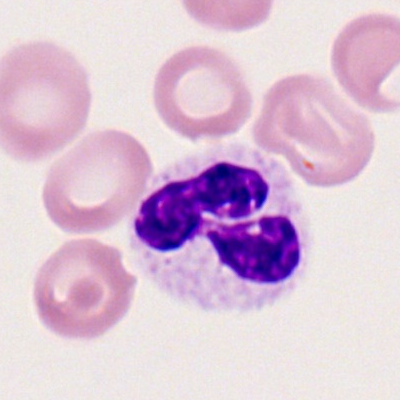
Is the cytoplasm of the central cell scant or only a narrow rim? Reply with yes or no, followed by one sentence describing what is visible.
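No. The cytoplasm is plentiful and pale pinkish-lilac.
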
